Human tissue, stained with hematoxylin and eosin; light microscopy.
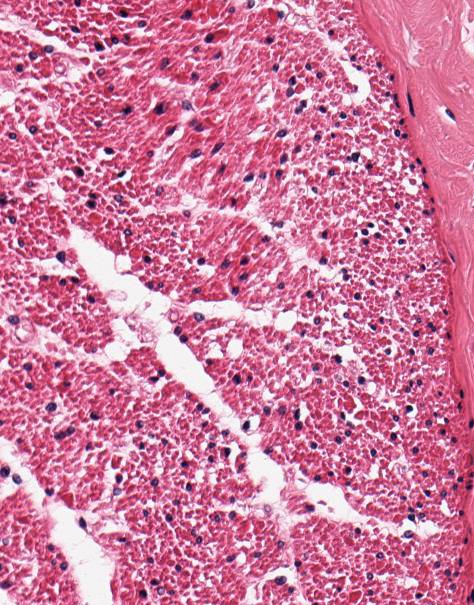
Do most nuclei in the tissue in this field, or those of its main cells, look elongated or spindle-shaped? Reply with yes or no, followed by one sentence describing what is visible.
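No. Small, dark, round nuclei are scattered fairly evenly among the pink bodies throughout the field.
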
